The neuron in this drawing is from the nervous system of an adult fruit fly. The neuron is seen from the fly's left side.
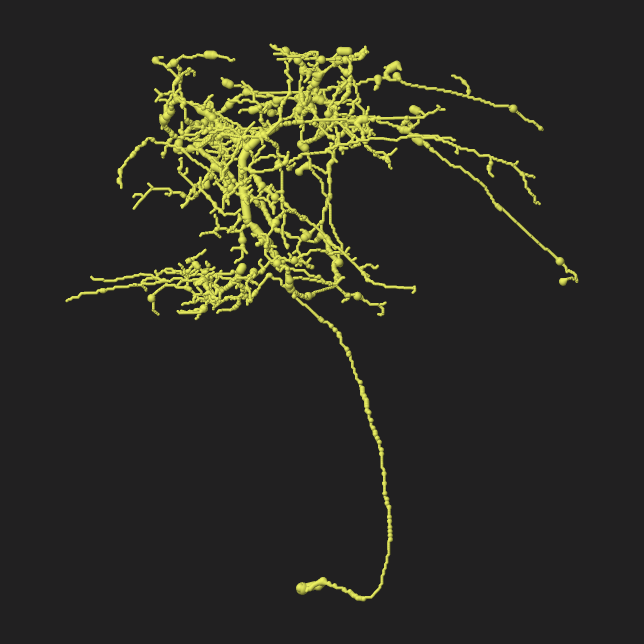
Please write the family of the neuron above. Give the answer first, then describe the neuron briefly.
Its family is hemilineage 07B. It is a nerve-cord intrinsic neuron. In this view it is about as wide as it is tall.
